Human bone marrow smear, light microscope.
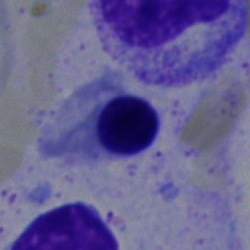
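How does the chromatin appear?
Dense and evenly dark purple-black, with no visible pattern.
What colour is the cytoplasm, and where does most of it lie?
Pale greyish blue, mostly to the left of the nucleus.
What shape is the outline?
Irregular and angular rather than round.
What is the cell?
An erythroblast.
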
